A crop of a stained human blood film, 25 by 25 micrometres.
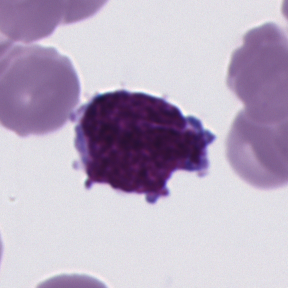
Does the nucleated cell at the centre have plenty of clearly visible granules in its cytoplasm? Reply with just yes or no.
No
